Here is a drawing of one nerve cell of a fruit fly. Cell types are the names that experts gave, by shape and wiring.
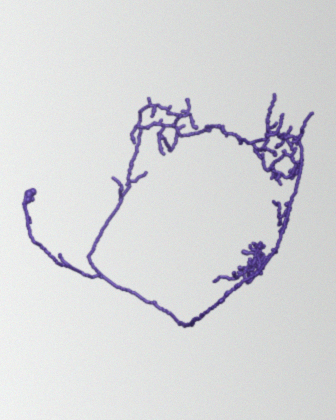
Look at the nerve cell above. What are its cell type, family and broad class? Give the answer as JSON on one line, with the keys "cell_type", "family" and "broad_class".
{"cell_type": "IN19A065", "family": "hemilineage 19A", "broad_class": "nerve-cord intrinsic neuron"}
